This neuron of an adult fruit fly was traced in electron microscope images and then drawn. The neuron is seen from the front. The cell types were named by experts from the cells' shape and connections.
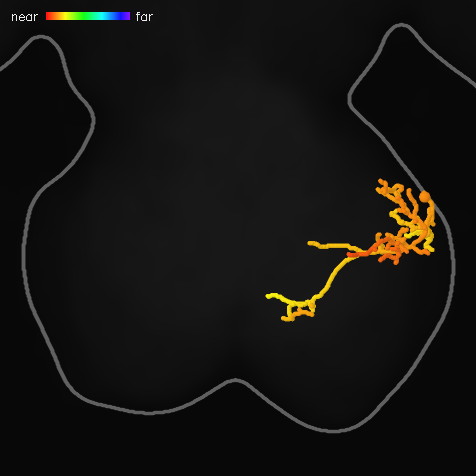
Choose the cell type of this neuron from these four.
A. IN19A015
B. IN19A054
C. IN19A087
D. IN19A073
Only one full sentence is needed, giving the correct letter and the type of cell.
The cell type of the neuron is IN19A087, listed as option C.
